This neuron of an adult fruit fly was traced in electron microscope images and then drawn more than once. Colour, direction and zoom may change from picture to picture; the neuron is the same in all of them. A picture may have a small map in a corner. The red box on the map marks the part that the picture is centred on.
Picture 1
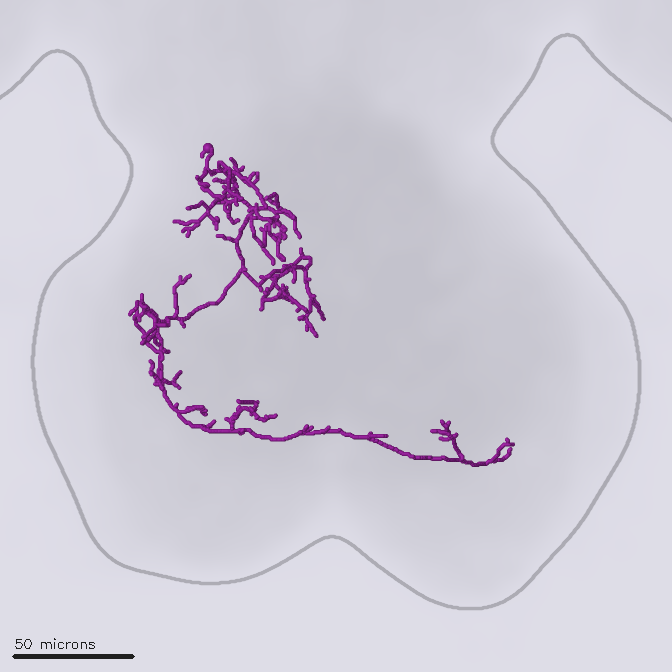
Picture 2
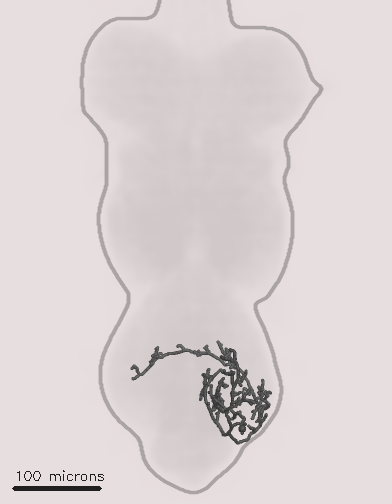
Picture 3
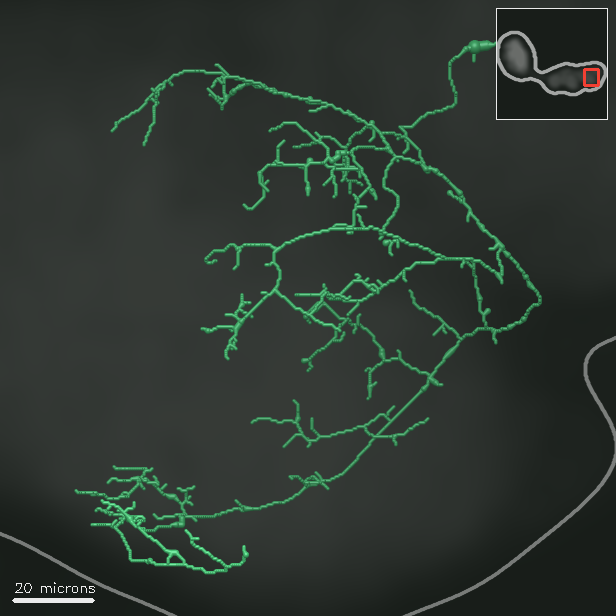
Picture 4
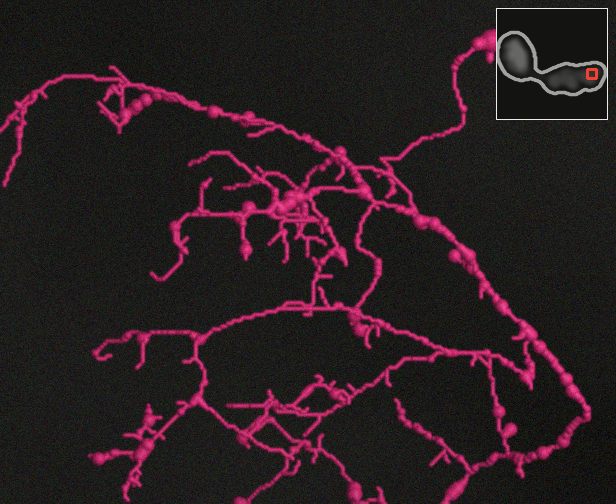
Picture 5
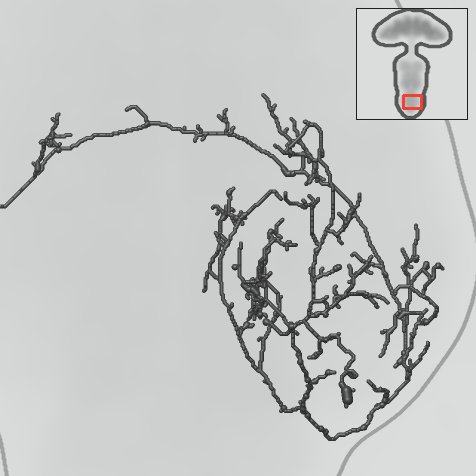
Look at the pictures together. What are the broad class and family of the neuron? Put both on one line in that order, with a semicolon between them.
nerve-cord intrinsic neuron; hemilineage 19A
